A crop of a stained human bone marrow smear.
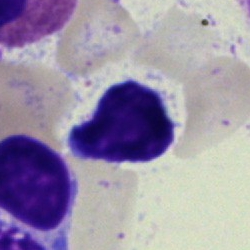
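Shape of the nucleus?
Irregular, roughly triangular, broad flat lower edge.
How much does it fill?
Most of the cell, leaving a narrow cytoplasmic rim.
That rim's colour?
Very pale, nearly colourless, not blue; a few fine lilac granules too.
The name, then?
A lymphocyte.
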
